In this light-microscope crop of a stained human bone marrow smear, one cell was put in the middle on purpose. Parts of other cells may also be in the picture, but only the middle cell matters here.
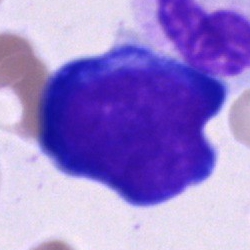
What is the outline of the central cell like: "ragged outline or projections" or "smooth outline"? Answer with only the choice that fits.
Ragged outline or projections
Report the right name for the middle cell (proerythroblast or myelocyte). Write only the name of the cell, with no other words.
proerythroblast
